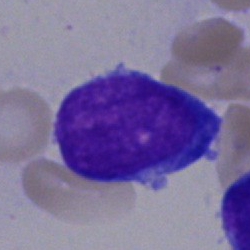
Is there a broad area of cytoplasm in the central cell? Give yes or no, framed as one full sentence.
No, the cytoplasm amounts to no more than a narrow rim.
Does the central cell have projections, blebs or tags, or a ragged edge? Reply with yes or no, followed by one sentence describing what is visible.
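Yes. Small irregular blebs project from the lower edge of the cell.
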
